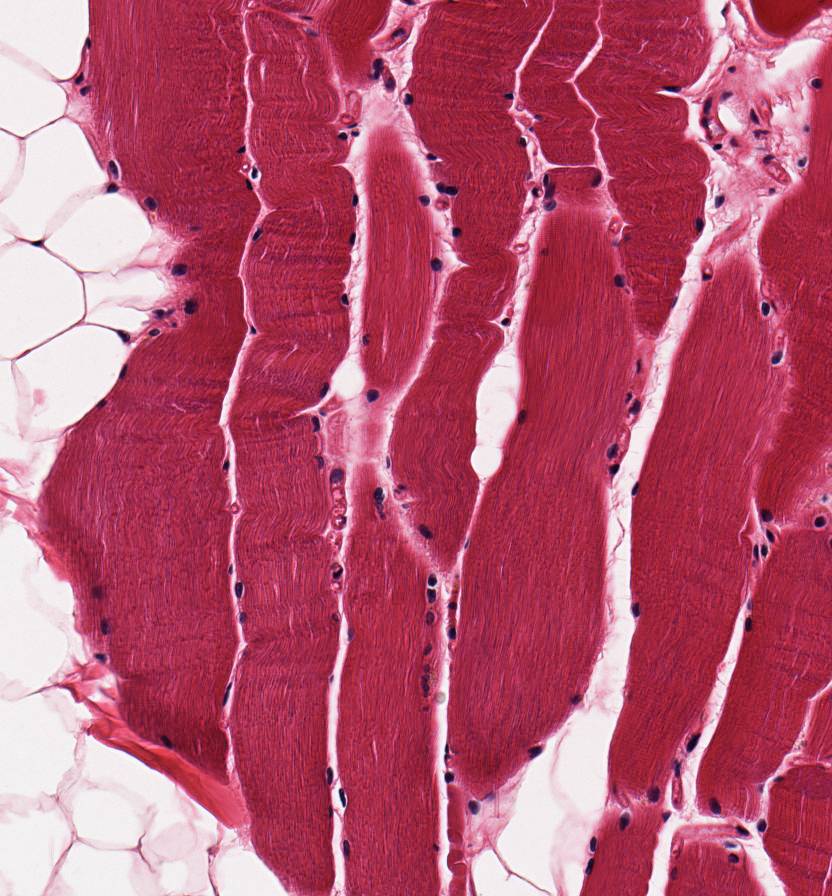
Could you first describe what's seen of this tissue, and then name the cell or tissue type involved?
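I see long, unbranched muscle fibres running roughly from top to bottom across most of the field. Each fibre carries many small, dark, flattened nuclei along its borders, sitting at the edges just beneath the surface. The cytoplasm takes up eosin as a deep pinkish-red. This tissue is skeletal muscle.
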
